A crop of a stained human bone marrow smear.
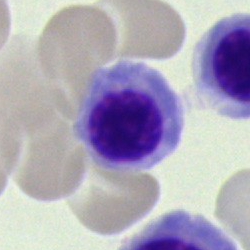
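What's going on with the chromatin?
It's dense and dark purple, with a few small paler flecks.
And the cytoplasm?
Just a pale lavender-blue rim, widest on the upper right, with no granules in it.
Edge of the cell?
Roughly round, slightly uneven.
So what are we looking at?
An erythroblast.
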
